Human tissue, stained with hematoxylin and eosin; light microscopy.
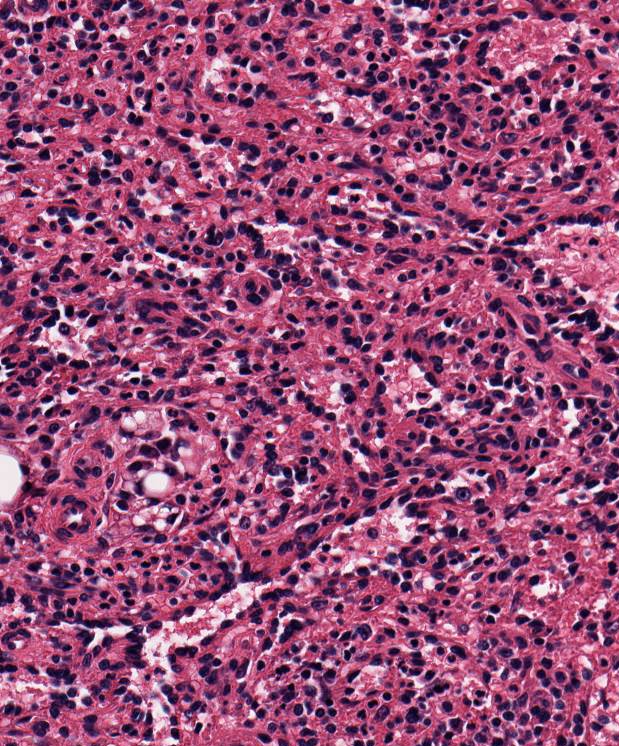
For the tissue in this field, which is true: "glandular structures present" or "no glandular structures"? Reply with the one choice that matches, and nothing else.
No glandular structures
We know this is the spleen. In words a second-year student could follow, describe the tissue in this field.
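Many small cells, round darkly stained nuclei, scattered throughout field. Elongated spindle-shaped nuclei in wavy strands within pink fibrillary stroma. Left middle: a few round empty vacuoles, varying sizes, grouped together. Lower left and left of centre: small concentric whorls of flattened nuclei.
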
